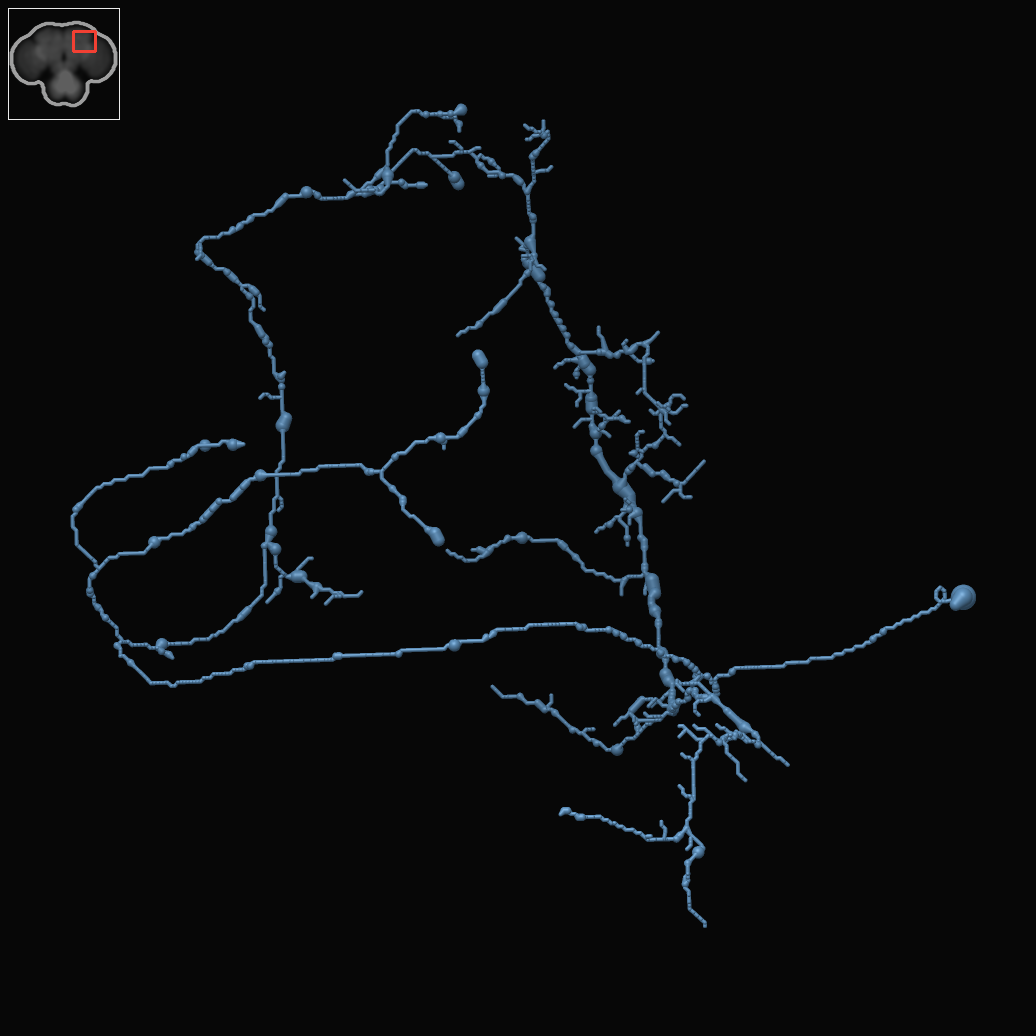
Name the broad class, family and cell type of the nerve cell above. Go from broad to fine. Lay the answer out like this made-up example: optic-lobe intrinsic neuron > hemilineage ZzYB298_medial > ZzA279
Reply: central-brain intrinsic neuron > hemilineage SLPav1_medial > CB4152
